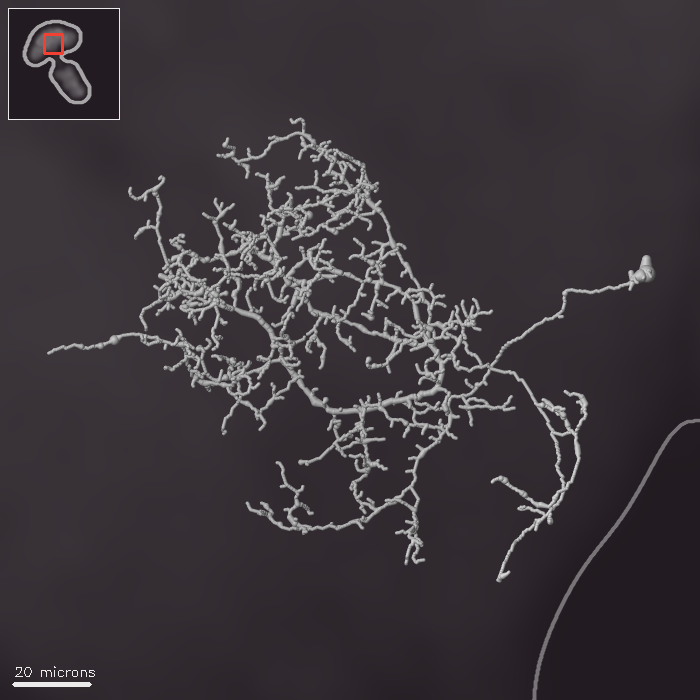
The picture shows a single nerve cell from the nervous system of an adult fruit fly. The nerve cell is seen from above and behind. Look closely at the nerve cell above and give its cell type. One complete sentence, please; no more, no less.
The cell type name GNG136 applies to this nerve cell.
